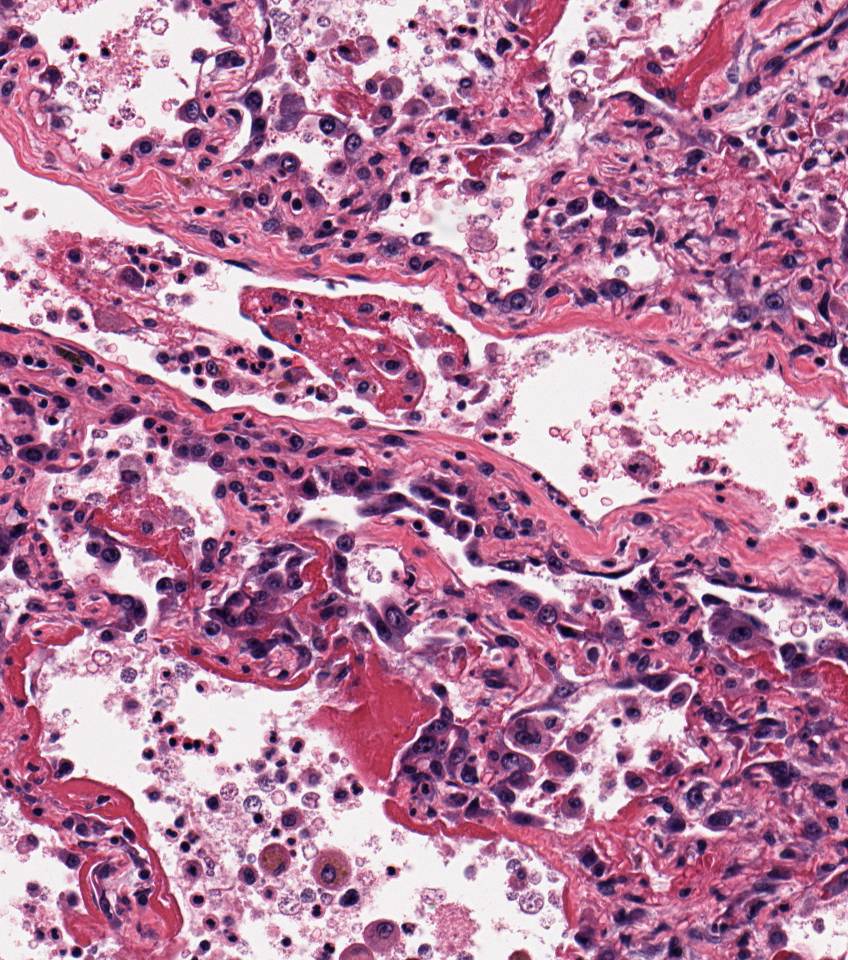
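Lung. Wavy pink collagenous bands run roughly diagonally from the left edge toward the right, separating cellular areas from open spaces. A few large rounded cells with golden-brown pigmented cytoplasm lie among the free cells near the bottom centre-left. Small pale pink anucleate red blood cells are scattered through the open spaces, most visibly upper right. A smooth, homogeneous, deep pink mass without cells lies in the lower centre.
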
